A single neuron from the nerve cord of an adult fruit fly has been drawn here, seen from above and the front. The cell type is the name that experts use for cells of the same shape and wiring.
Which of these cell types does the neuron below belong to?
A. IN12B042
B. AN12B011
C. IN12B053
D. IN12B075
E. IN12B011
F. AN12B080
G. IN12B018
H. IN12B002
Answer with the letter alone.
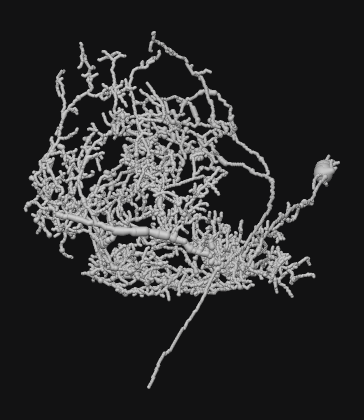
B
